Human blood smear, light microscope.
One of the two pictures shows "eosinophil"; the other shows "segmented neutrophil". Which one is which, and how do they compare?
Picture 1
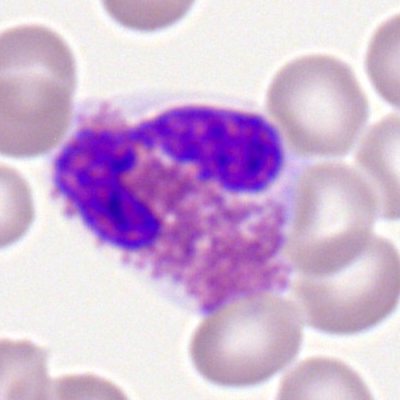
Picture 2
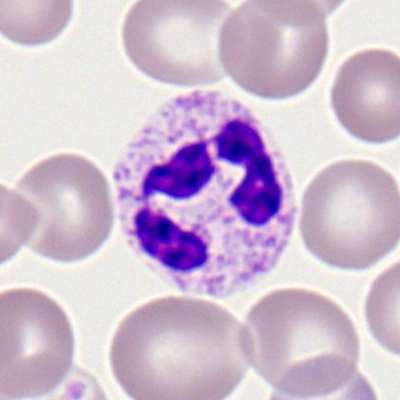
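Picture 1 shows an eosinophil, and picture 2 a segmented neutrophil. First, the nucleus: two main lobes in picture 1, one on the left and one at the upper right; three separate lobes in picture 2.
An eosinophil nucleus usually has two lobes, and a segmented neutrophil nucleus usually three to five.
Second, the granules: in the eosinophil they crowd the cytoplasm, most densely in the lower right part of the cell, whereas in the segmented neutrophil fine lilac granules are scattered throughout.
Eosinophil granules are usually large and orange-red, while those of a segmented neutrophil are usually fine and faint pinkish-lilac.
Third, the free cytoplasm: the eosinophil shows only a thin zone of pale, sparsely granular cytoplasm along its top edge, while the segmented neutrophil has plentiful pale pink cytoplasm.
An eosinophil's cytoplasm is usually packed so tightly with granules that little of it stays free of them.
Fourth, what they share: in both cells the chromatin is dark purple and coarsely clumped, and no nucleoli are visible. Last, red cells press against the right side of the eosinophil, and the segmented neutrophil has a roundish outline without surface projections.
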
